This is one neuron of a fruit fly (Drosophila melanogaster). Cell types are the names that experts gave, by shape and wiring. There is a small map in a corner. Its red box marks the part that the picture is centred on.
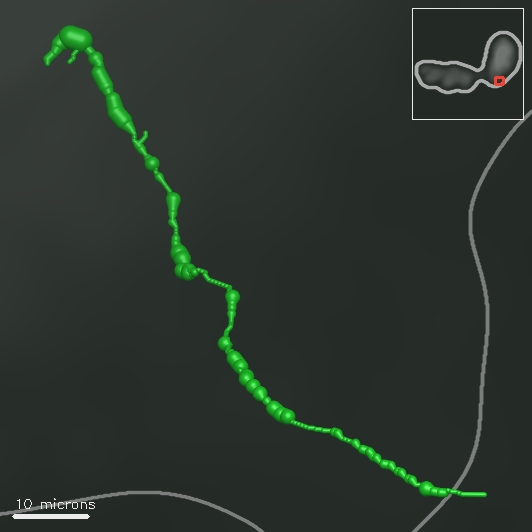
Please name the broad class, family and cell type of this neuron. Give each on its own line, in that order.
photoreceptor or other optic-lobe sensory neuron
class visual
R7p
